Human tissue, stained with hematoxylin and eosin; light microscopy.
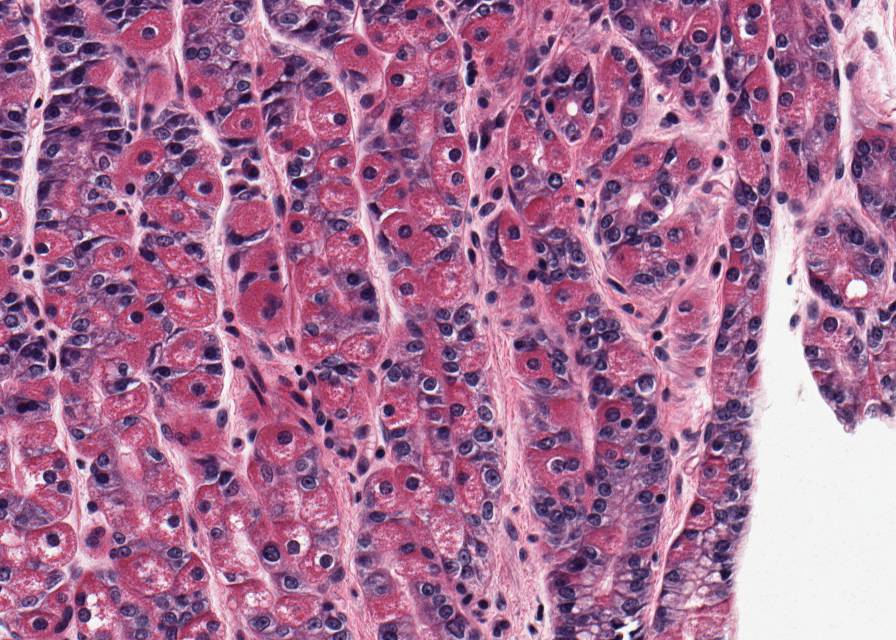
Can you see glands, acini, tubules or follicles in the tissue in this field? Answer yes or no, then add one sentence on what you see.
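Yes. Closely packed glands run in parallel from top to bottom across the whole field.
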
